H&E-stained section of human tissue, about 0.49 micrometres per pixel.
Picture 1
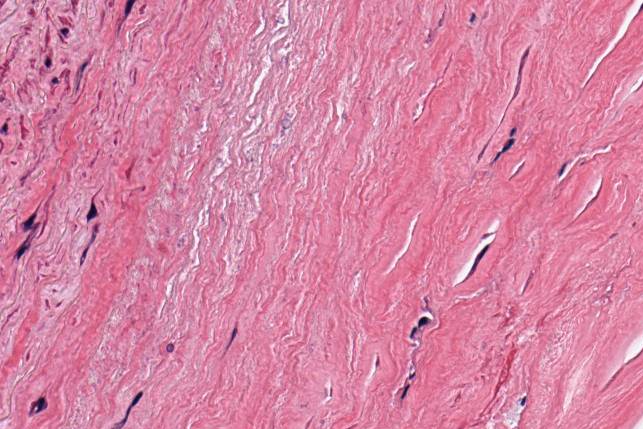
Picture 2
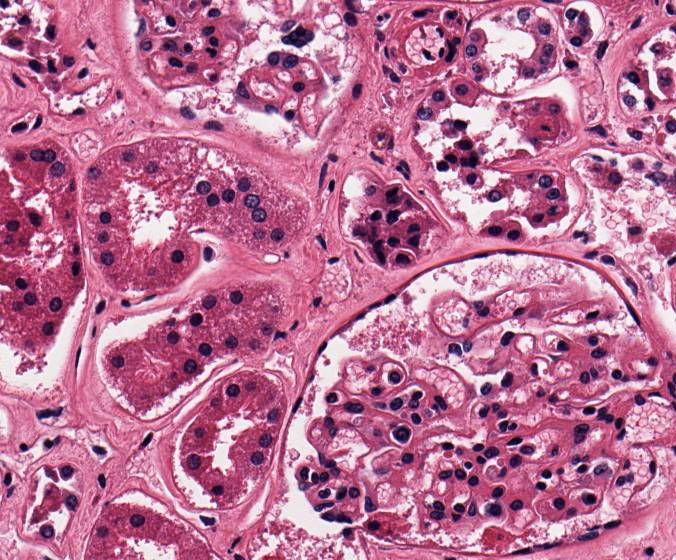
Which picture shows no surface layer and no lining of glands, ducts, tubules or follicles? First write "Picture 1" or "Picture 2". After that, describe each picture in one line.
Picture 1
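What picture 1 shows: No epithelium is present anywhere in the field.
What picture 2 shows: Bowman's capsule around the glomerulus is lined by flattened cells with a thin dark outline.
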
